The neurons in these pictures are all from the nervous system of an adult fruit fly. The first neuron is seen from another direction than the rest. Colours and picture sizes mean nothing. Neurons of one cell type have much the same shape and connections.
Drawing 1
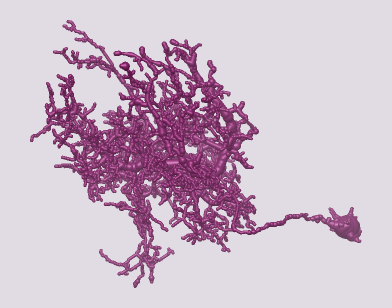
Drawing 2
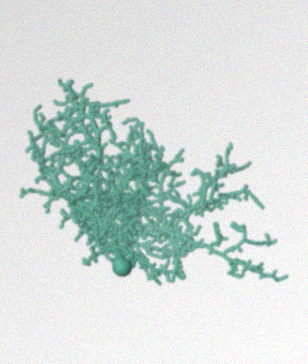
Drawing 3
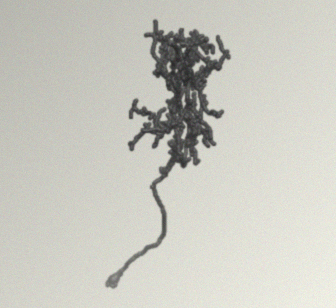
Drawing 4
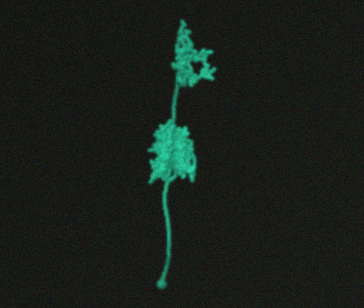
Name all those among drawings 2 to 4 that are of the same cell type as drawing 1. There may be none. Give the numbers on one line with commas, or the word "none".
2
